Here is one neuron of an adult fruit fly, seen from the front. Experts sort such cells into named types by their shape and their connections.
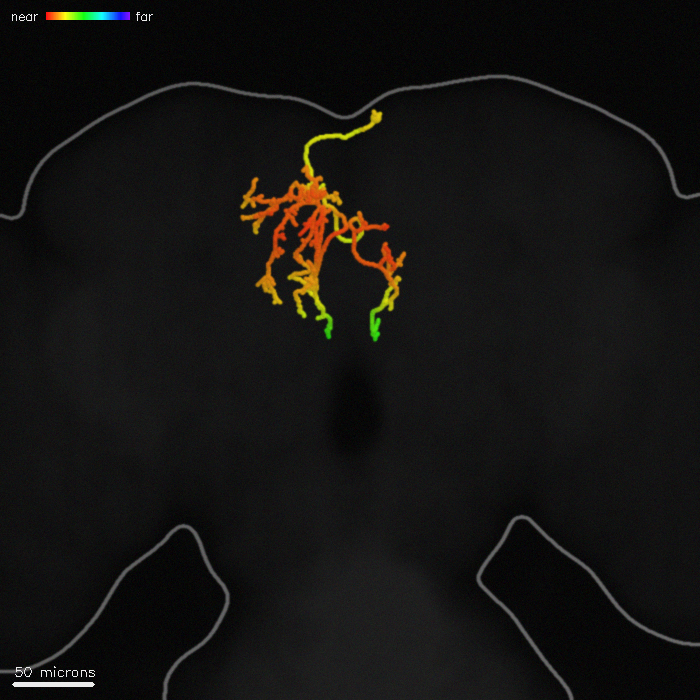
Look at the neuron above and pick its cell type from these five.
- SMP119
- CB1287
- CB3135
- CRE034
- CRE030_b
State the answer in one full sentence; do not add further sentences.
The neuron is categorized under cell type CRE030_b.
